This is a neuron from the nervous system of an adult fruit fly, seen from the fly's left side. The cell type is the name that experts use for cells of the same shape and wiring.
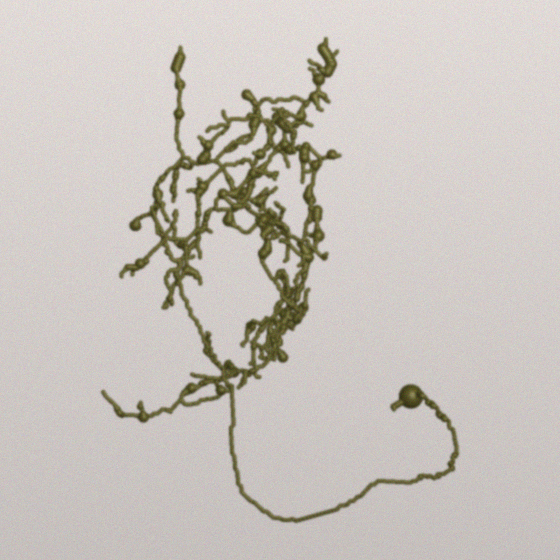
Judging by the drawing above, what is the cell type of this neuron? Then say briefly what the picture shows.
The cell type is LHPV2a1_c. It is a central-brain intrinsic neuron. The cell body can be seen at the lower right of the picture. Dozens of branch ends can be seen.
